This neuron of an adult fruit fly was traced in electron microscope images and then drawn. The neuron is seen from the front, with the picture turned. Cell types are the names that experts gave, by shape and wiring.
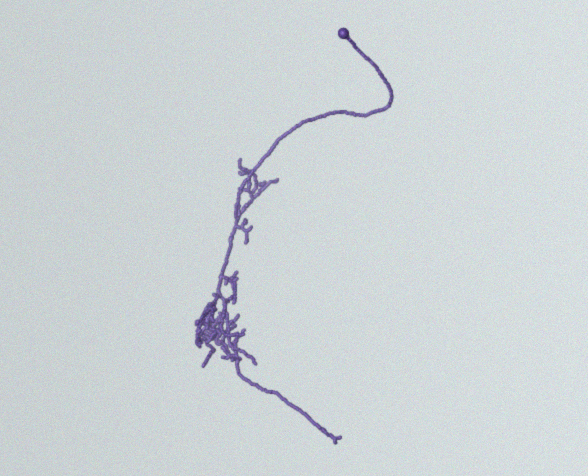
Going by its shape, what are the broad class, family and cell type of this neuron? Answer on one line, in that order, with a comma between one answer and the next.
central-brain intrinsic neuron, hemilineage SIPa1_ventral, SIP013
